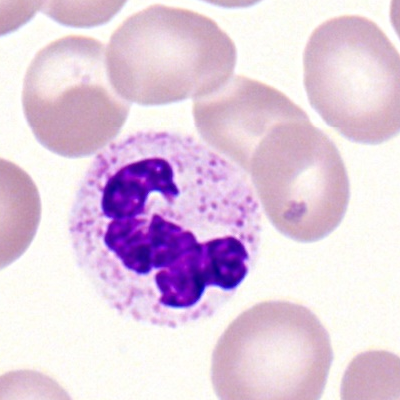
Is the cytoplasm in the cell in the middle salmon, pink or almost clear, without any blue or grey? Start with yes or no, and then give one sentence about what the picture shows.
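Yes. The cytoplasm is abundant and pale pink.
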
